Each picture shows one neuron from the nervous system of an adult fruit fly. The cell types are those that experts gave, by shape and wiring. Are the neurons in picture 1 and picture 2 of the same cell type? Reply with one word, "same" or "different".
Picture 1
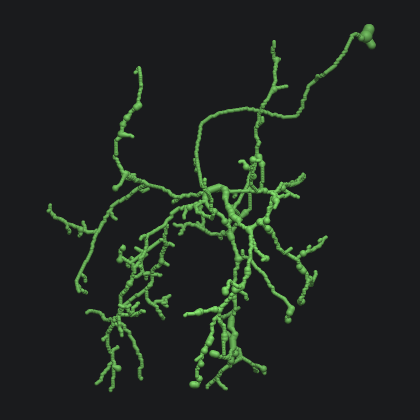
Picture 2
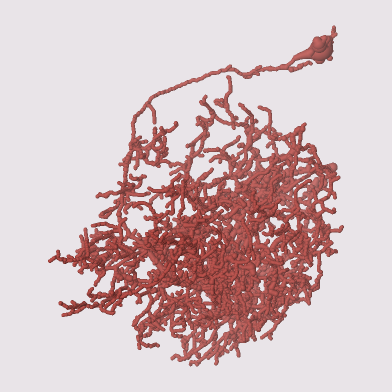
different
